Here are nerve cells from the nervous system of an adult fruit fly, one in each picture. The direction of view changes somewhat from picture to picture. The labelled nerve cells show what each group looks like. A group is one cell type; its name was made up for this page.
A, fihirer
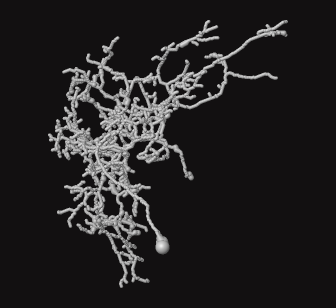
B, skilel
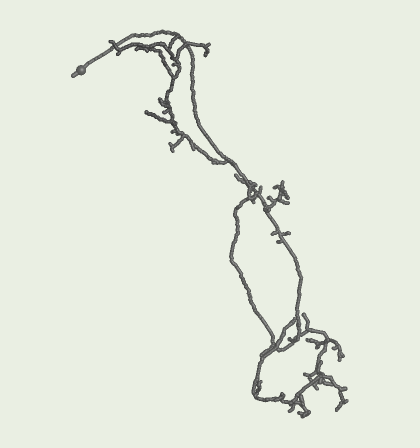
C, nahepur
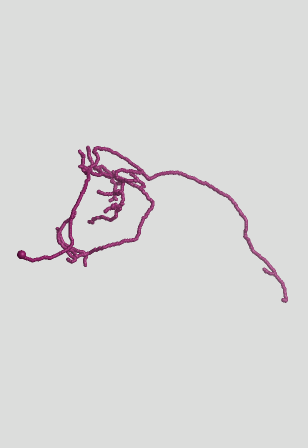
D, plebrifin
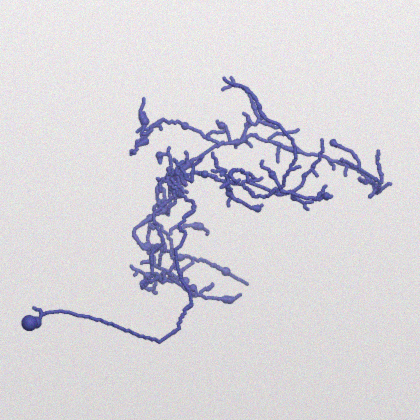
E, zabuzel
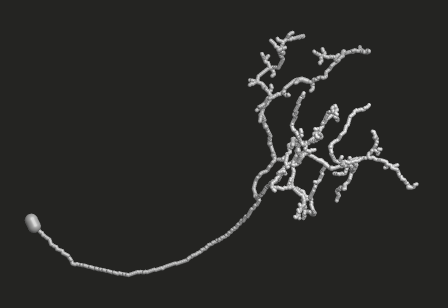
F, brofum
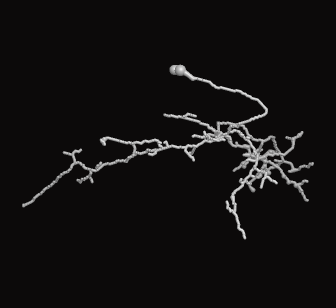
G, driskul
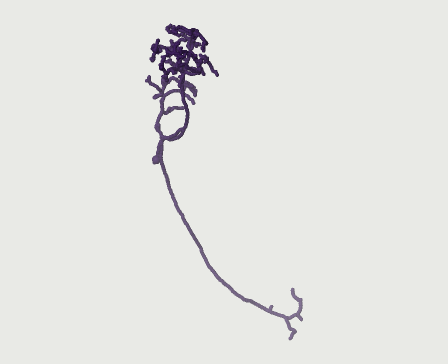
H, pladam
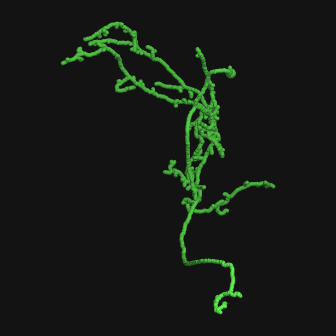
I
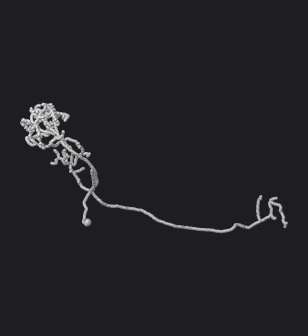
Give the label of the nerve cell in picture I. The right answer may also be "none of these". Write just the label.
driskul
